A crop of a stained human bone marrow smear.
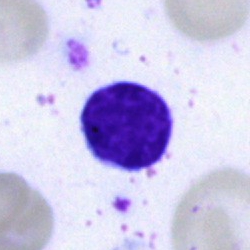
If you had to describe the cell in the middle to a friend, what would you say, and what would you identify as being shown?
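Chromatin dense, dark purple, slightly patchy. No nucleolus seen. Little or no cytoplasm visible around nucleus. No granules over cell. Lymphocyte.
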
